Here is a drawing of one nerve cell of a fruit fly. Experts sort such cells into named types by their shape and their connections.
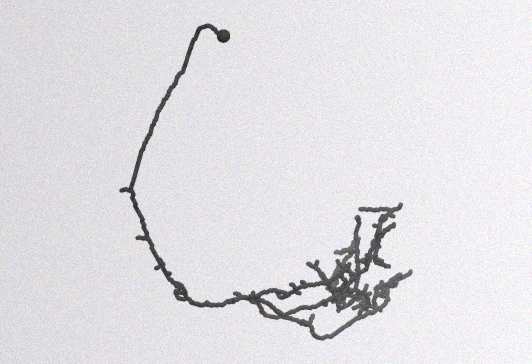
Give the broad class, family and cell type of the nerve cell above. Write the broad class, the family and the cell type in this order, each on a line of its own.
central-brain intrinsic neuron
hemilineage LHa3
CB1181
